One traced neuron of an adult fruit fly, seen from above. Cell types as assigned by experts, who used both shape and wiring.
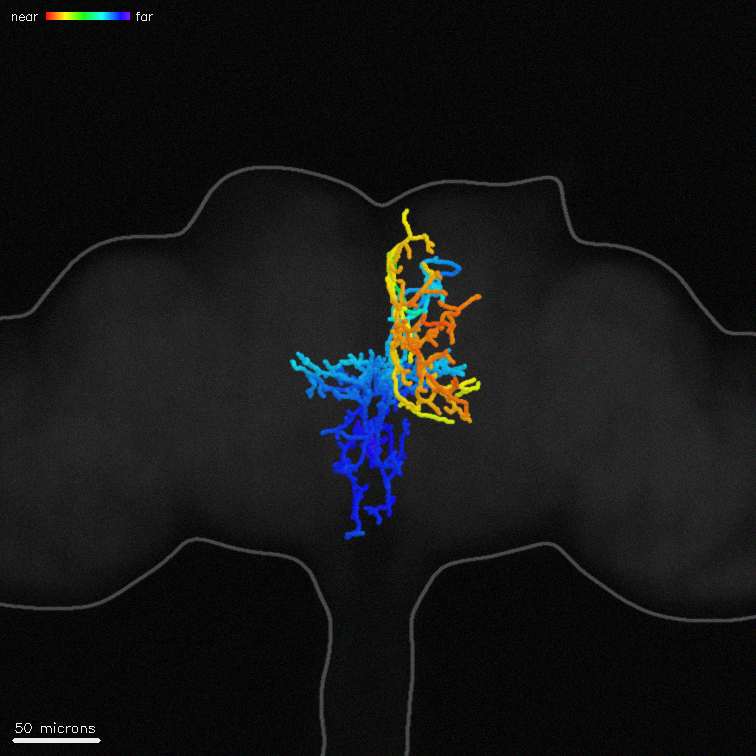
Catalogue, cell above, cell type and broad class: GNG324; central-brain intrinsic neuron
